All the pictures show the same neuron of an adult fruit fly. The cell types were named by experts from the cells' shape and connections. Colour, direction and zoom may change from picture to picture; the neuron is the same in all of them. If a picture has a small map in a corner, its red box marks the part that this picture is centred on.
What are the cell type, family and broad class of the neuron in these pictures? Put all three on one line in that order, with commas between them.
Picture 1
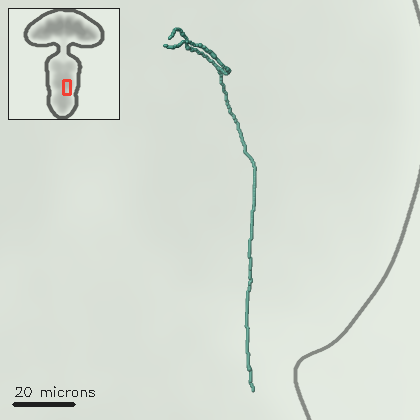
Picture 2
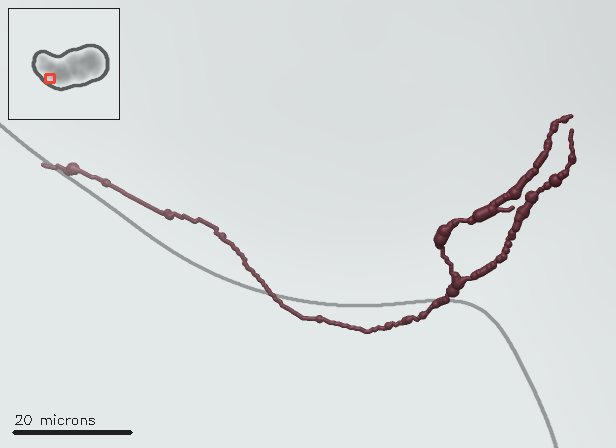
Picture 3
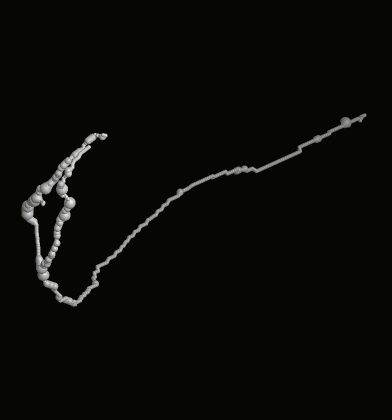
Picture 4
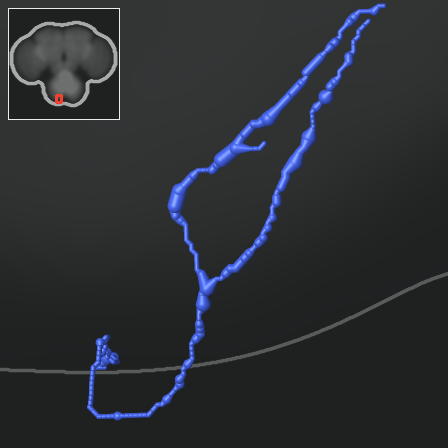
SNta29, class mechanosensory tactile, sensory neuron entering the nerve cord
